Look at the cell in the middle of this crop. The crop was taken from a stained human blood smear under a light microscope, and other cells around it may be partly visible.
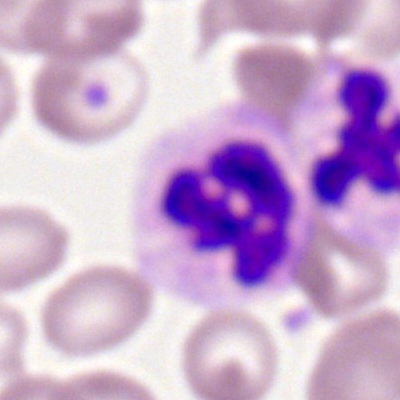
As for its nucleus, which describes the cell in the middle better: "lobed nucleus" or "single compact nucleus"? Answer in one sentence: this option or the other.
The nucleus of the cell is made of distinct lobes, not one mass.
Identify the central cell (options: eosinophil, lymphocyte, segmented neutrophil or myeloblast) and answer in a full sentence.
As for the cell in the middle, it is a segmented neutrophil.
